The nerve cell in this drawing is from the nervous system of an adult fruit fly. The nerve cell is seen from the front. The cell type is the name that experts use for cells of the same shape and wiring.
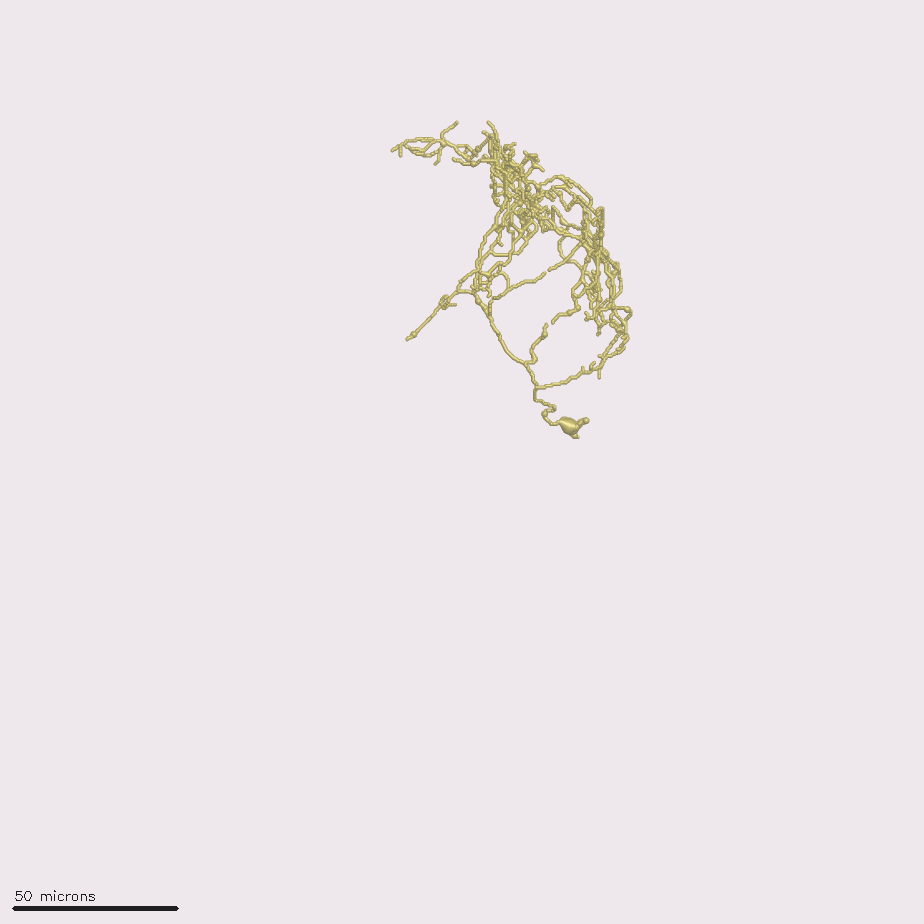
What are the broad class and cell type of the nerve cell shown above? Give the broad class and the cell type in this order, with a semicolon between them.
nerve-cord intrinsic neuron; INXXX326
